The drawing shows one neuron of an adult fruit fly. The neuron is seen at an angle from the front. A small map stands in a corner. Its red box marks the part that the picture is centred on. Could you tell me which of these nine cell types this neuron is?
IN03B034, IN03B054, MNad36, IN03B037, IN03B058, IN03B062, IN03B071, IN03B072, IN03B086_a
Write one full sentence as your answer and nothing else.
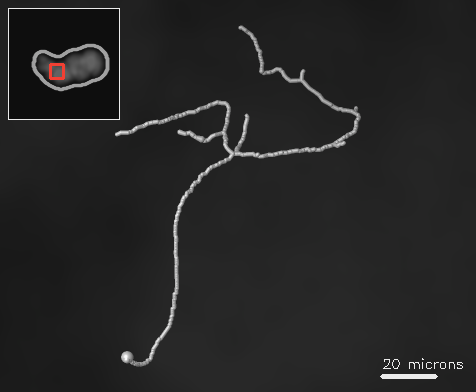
Of the cell type IN03B086_a is this neuron.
